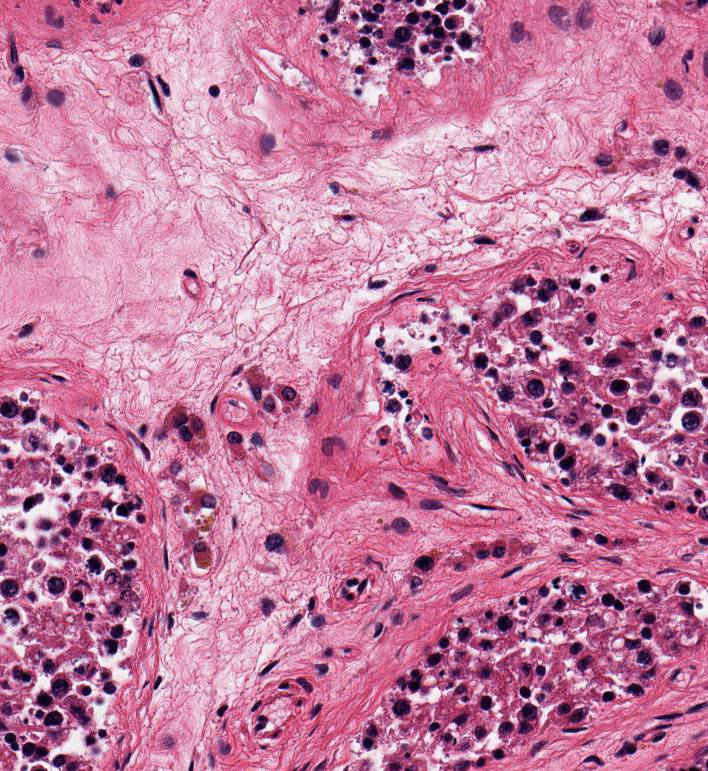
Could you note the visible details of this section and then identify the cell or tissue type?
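Nest cells loosely cohesive; clear spaces between many. Numerous small, dark, round, condensed nuclear bodies scattered among them. Larger cells: round nuclei, pink cytoplasm. No glands or lumens formed. Tissue: testis.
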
